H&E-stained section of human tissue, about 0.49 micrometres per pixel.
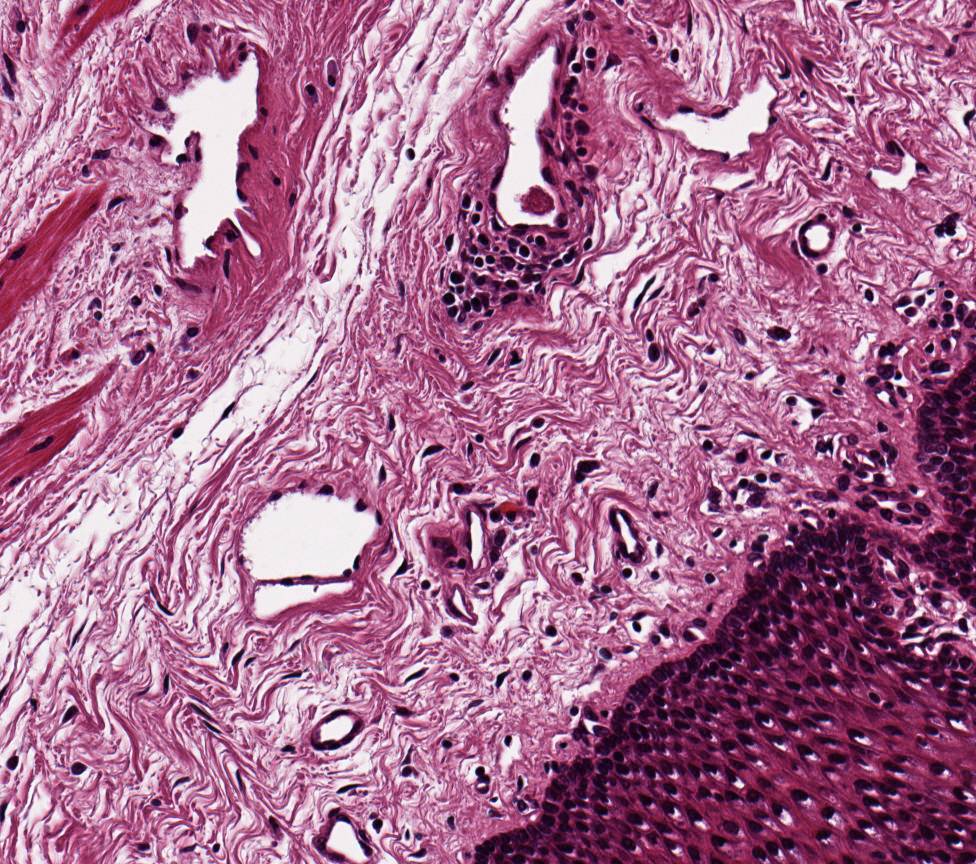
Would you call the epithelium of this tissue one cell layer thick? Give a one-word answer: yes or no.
No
